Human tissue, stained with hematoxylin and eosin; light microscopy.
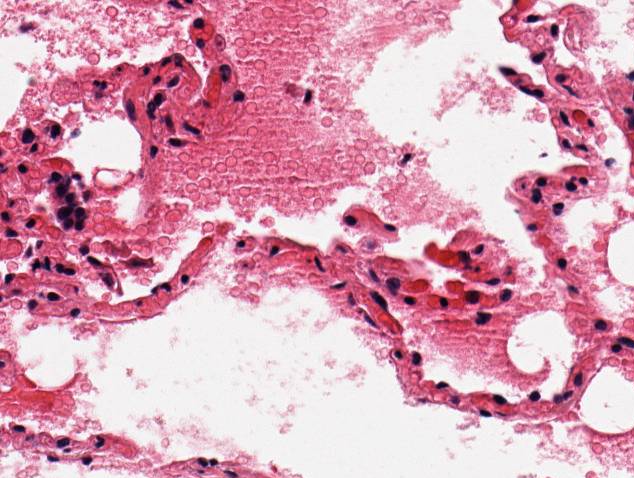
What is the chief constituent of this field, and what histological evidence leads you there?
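Alveolus: thin, branching tissue walls outline irregular open spaces across the whole field.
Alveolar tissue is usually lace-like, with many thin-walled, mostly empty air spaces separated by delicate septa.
The wall nuclei are small, dark and oval to elongated, lying in a single or double row.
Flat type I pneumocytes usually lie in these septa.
Glands, muscle bundles and fat cells are absent.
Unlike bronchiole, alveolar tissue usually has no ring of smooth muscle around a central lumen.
Pale pink, wispy material lies loosely in the spaces of the lower half.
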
